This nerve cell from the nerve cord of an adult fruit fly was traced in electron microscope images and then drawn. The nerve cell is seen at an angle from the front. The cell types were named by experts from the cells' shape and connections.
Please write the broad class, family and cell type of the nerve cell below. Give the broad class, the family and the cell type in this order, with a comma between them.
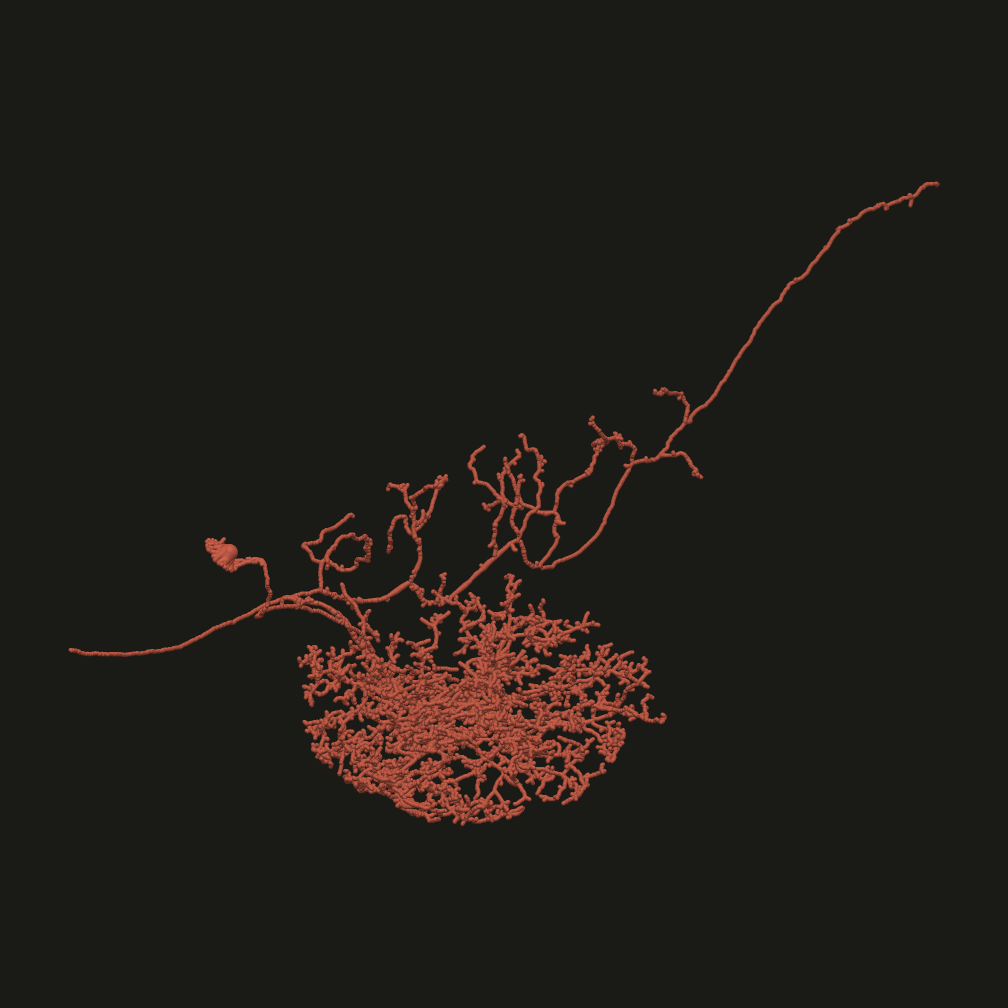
ascending neuron, hemilineage 17A, AN17A013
